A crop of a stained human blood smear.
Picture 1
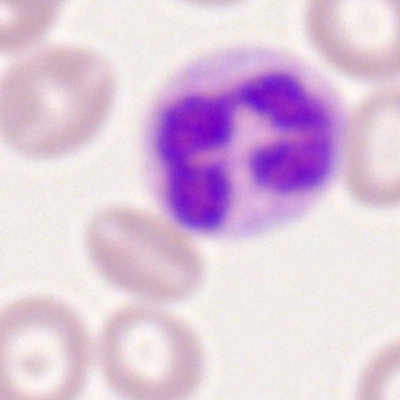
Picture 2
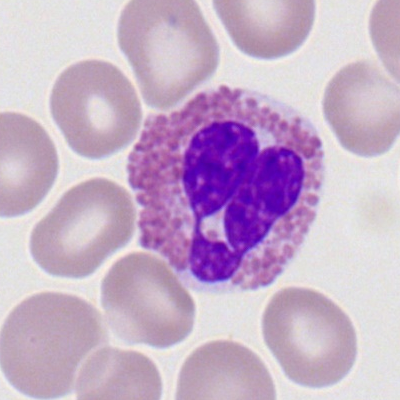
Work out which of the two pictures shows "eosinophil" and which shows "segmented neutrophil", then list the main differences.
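Segmented neutrophil in picture 1; eosinophil in picture 2. Both: nuclear chromatin dark purple and densely clumped. Neutrophil nucleus divided into several lobes, arranged in a ring around a pale central area. Neutrophil cytoplasm pale pinkish-lilac. Eosinophil cytoplasm packed with many coarse, round granules. Eosinophil outline roughly round, edge finely bumpy; no nucleoli visible.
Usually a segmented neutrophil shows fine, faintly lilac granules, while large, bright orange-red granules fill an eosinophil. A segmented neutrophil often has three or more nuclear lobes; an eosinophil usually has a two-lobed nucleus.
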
